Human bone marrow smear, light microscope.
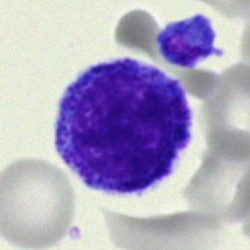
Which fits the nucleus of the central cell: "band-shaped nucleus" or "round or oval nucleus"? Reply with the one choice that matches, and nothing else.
Round or oval nucleus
